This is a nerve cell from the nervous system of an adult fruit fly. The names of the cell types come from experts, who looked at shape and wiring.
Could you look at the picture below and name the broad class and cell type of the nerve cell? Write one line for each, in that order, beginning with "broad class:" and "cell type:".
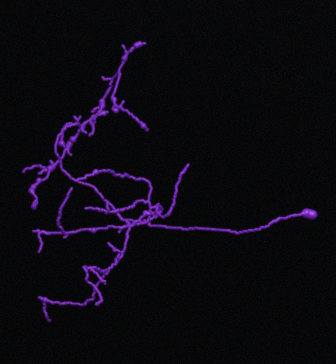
broad class: central-brain intrinsic neuron
cell type: IB035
